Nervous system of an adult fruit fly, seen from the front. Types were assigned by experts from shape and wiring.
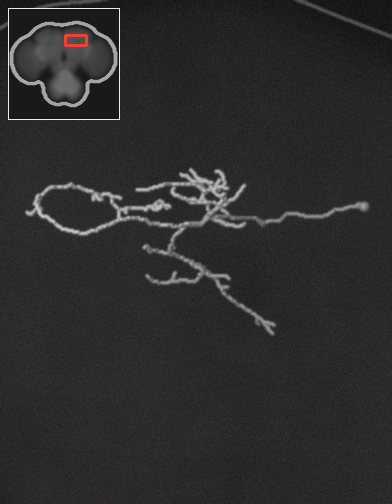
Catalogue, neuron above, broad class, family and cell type: central-brain intrinsic neuron; hemilineage CLp2; SMP279_c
